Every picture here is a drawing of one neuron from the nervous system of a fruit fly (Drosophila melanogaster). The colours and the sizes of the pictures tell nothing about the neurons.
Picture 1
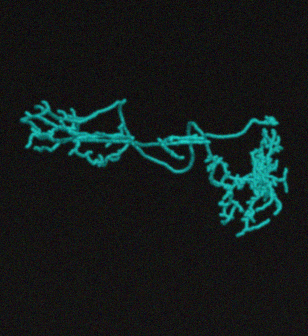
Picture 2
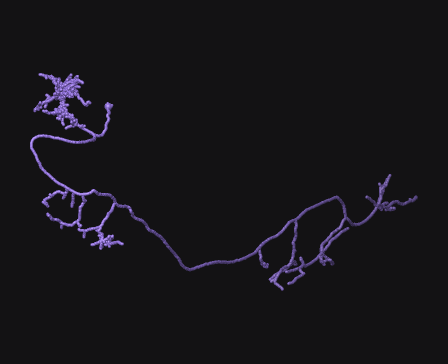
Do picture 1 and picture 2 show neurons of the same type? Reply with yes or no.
yes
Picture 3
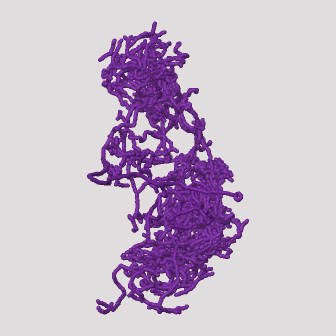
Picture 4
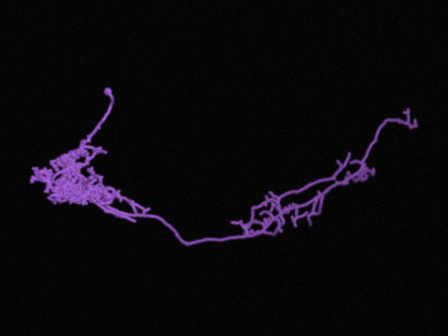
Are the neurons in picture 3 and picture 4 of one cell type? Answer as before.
no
